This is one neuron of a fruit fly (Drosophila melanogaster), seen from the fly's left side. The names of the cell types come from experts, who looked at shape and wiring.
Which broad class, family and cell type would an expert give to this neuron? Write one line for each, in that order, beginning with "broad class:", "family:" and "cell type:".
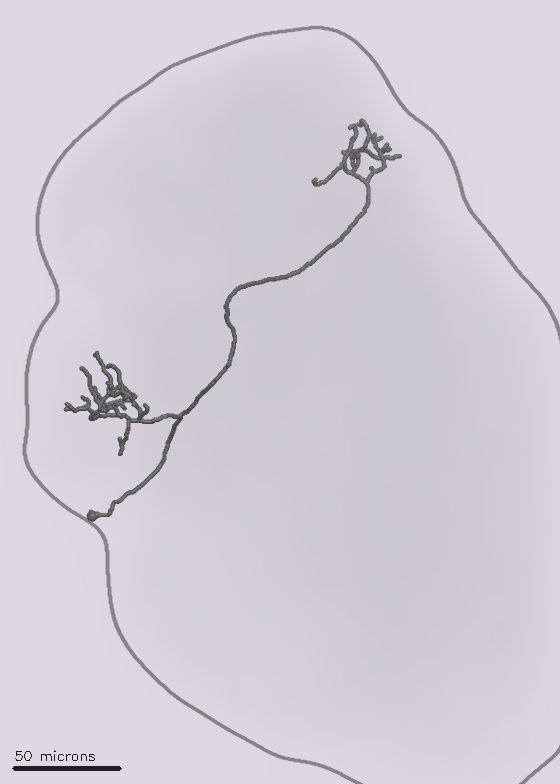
broad class: central-brain intrinsic neuron
family: hemilineage ALv1
cell type: M_vPNml83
